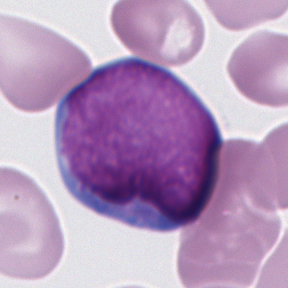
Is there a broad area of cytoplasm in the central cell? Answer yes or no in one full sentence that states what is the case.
No, the cytoplasm of this cell is scant, not abundant.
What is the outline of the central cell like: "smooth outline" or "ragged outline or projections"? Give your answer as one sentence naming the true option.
This cell has a smooth edge with no projections, blebs or tags.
